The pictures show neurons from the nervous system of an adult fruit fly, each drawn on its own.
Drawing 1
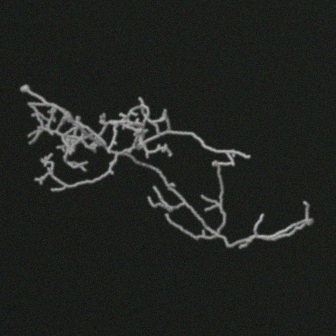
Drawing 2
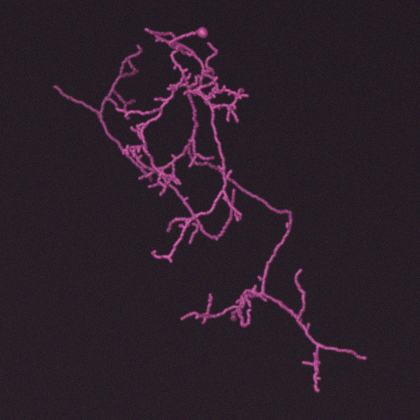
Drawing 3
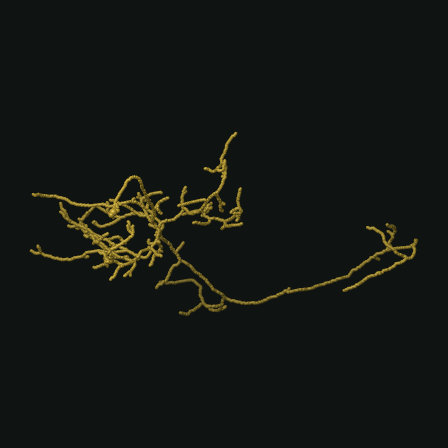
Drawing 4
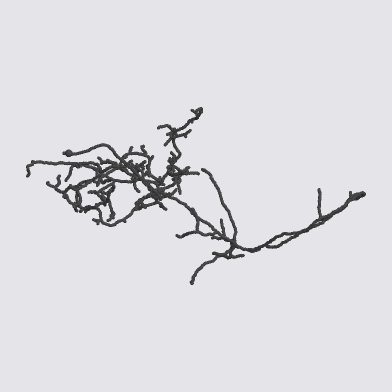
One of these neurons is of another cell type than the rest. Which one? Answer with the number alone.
2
